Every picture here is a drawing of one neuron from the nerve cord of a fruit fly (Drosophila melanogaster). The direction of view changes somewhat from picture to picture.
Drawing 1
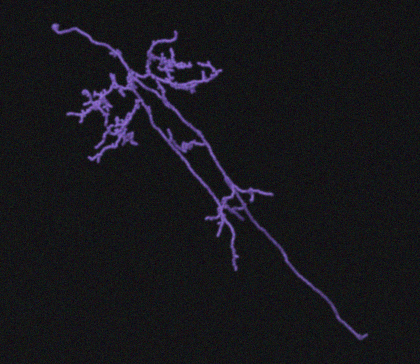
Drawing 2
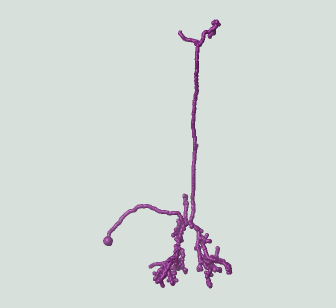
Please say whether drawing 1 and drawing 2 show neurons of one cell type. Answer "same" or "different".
different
